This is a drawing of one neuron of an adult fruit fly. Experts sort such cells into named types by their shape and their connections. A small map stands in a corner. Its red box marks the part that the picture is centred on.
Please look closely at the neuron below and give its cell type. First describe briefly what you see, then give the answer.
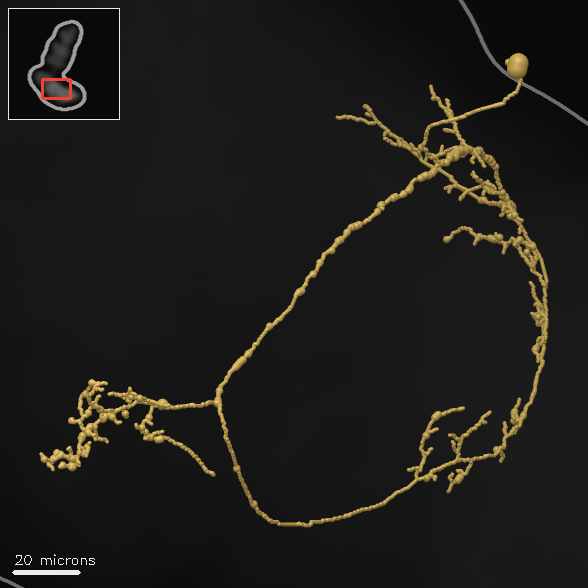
The cell body is at the upper right of the picture. From left to right in the picture it spans about 160 microns. The picture shows dozens of branch ends. Its broad class is central-brain intrinsic neuron. The cell type is CB1081.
